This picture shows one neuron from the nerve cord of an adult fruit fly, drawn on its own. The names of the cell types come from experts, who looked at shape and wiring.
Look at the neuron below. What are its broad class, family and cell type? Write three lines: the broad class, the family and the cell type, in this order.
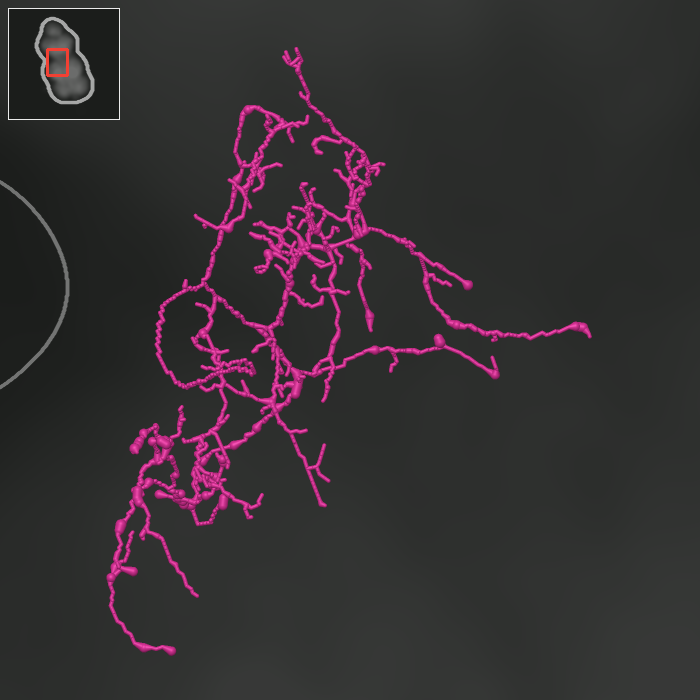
nerve-cord intrinsic neuron
hemilineage 03B
IN03B070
